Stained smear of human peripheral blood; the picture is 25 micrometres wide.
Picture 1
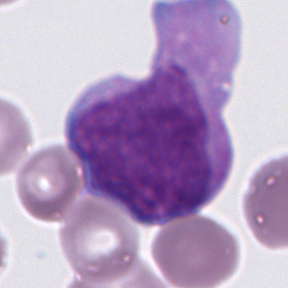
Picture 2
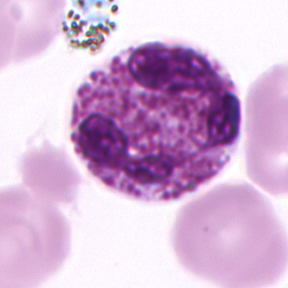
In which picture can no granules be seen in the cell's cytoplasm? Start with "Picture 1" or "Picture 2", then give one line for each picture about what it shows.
Picture 1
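What picture 1 shows: No distinct granules are visible in the cytoplasm.
What picture 2 shows: Numerous coarse round purple granules fill the cytoplasm.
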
